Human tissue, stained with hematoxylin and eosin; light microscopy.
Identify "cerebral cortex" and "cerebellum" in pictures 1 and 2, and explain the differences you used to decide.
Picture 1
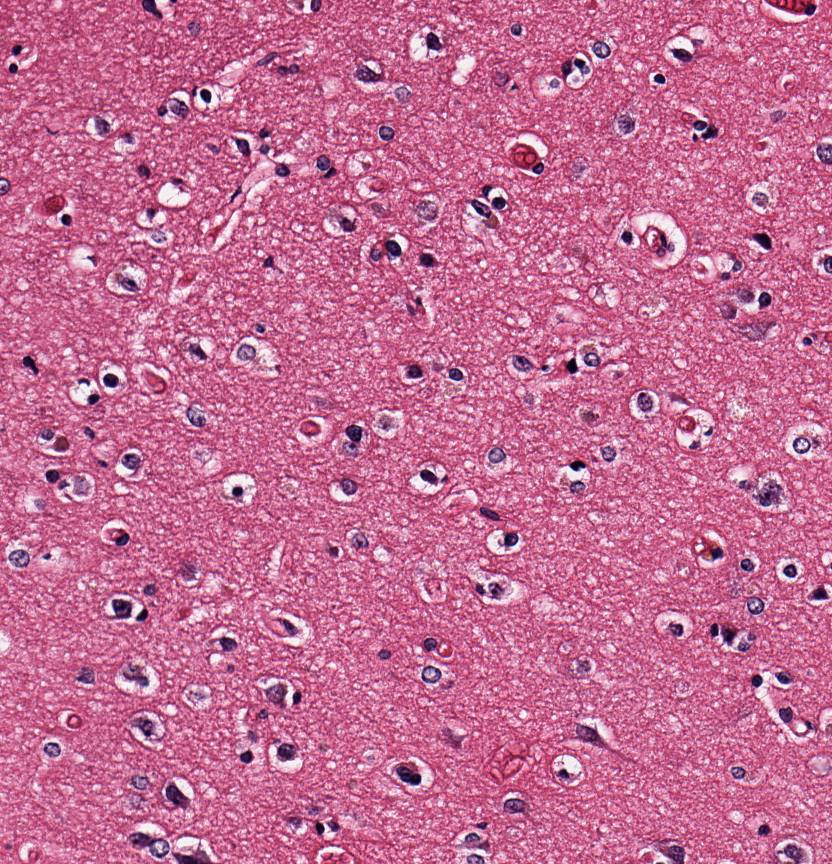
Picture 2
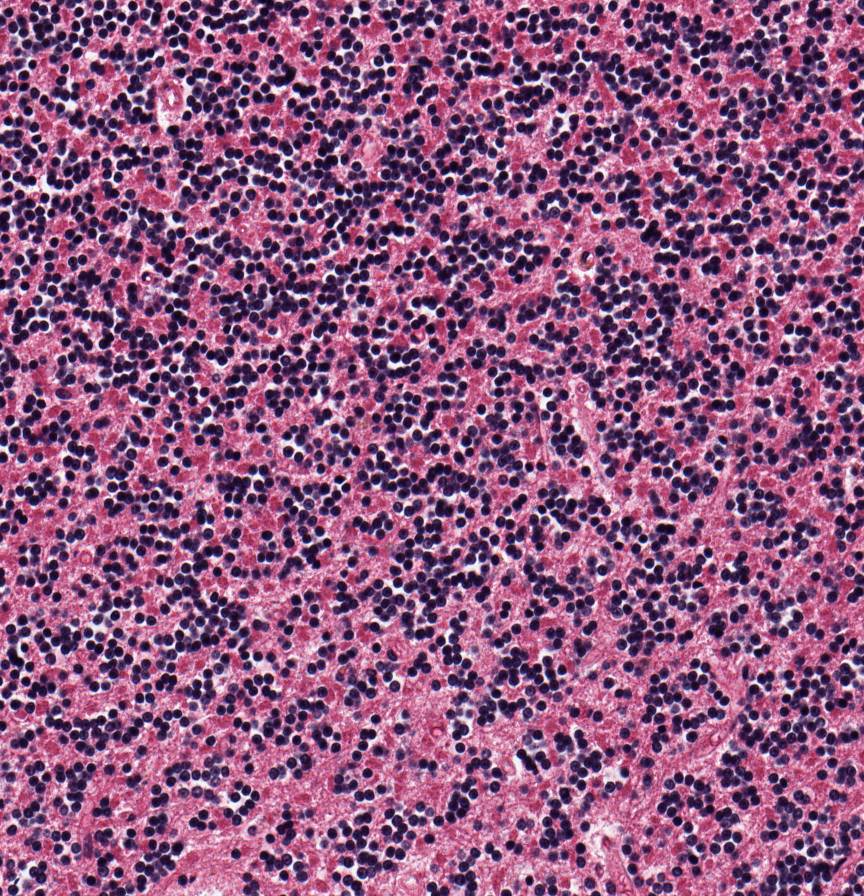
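Picture 1 is cerebral cortex and picture 2 is cerebellum. In the cerebral cortex, cells lie singly and in small groups spread fairly evenly across the field, with no layers, glands or sheets; in the cerebellum, small round nuclei are crowded fairly evenly across the field, with no layering or discrete units. Most nuclei of the cerebral cortex are small, round and darkly stained, whereas those of the cerebellum are small, round, uniform and densely dark purple, most with almost no cytoplasm visible around them. Many cells in the cerebral cortex sit within a clear empty halo separating them from the surrounding matrix, and a few scattered cells have intensely red cytoplasm that stands out from the paler background. The cerebellum has irregular pink, finely fibrillary islands free of nuclei between its clusters of nuclei.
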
